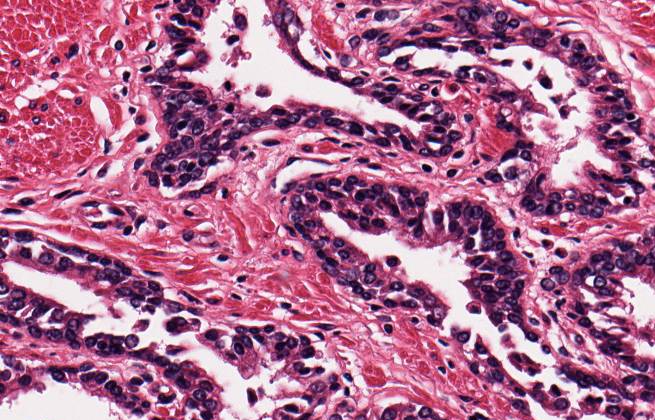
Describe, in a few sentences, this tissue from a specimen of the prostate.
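What strikes me first is glands everywhere: irregular, elongated, branching, with bands of pink stroma between them. Their lining is several cells thick, the nuclei stacked at different levels. Those nuclei are dark, round to oval, crowded and overlapping. With so little cytoplasm in the cells, the nuclei dominate the linings.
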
